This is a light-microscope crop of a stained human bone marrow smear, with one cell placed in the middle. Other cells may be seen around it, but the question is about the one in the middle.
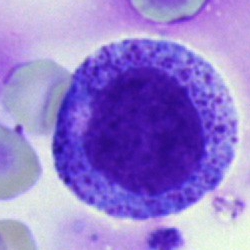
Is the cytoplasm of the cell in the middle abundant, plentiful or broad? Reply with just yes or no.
No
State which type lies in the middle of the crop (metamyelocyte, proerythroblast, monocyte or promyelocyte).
promyelocyte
